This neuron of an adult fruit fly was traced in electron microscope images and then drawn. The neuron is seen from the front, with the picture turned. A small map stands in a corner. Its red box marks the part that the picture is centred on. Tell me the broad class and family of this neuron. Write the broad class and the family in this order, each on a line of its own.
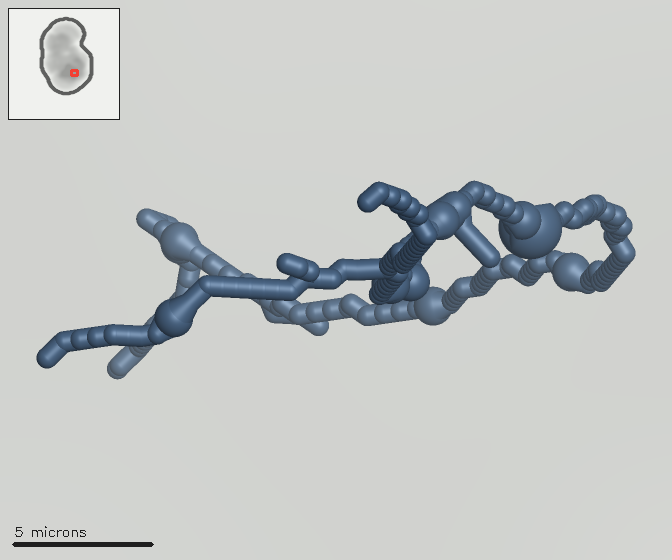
sensory neuron entering the nerve cord
class gustatory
